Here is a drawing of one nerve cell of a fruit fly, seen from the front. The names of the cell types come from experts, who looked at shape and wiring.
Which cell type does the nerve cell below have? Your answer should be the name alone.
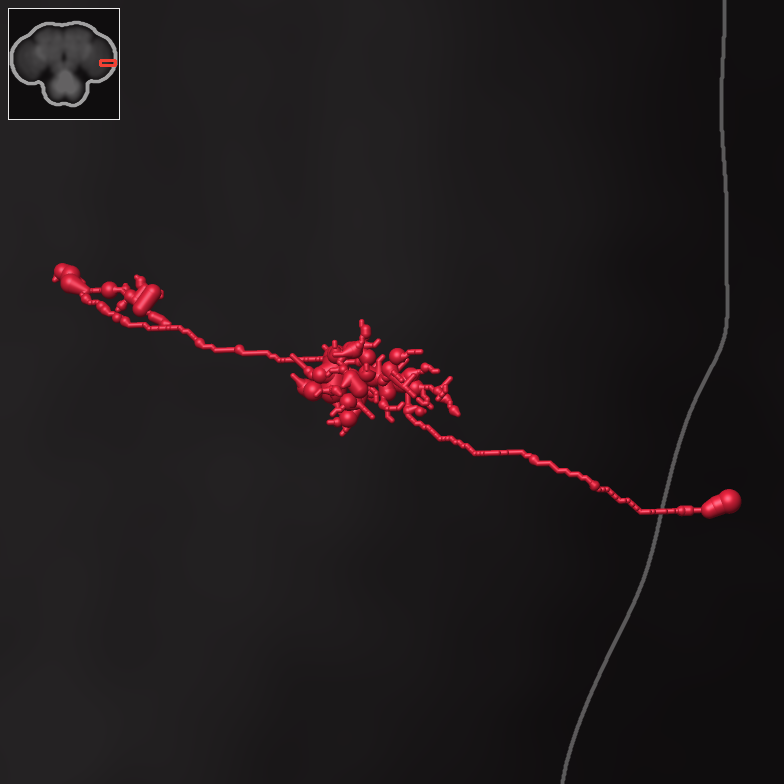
Mi9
